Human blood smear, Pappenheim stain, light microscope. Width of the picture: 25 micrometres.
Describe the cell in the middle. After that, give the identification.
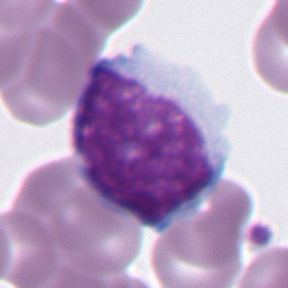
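Cytoplasm pale blue, no granules seen. Widest cytoplasmic rim on upper right side of nucleus. Red cells touching the lower edge. Monocyte.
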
